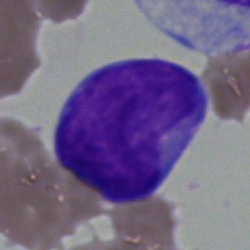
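Blast, the central cell of a stained human bone marrow smear. First, its outline is smooth and rounded-oval. Its nucleus fills almost the whole cell, so very little cytoplasm is left. That cytoplasm forms a narrow pale-blue rim, seen mainly on the right side. Last, the chromatin is deep purple and finely patterned rather than coarsely clumped.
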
